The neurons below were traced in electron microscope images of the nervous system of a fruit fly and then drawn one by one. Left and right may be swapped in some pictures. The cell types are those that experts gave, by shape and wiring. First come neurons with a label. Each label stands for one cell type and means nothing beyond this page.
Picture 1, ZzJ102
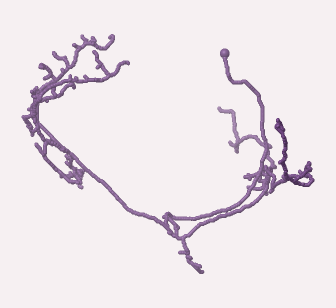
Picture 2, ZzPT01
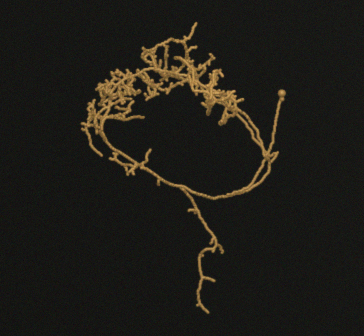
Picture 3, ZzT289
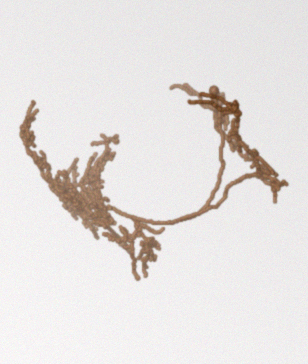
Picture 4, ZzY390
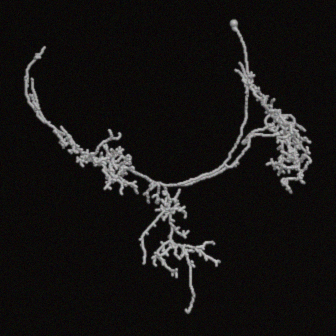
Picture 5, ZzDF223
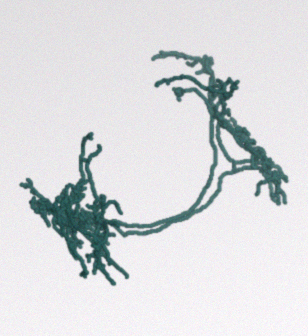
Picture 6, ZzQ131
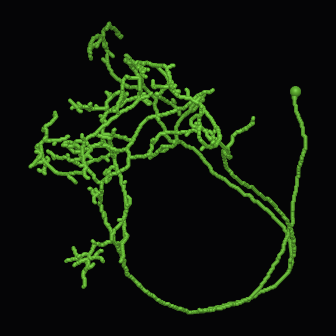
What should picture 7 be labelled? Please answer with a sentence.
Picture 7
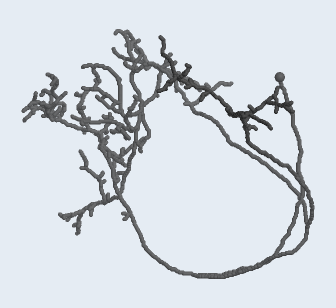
It belongs to ZzQ131.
